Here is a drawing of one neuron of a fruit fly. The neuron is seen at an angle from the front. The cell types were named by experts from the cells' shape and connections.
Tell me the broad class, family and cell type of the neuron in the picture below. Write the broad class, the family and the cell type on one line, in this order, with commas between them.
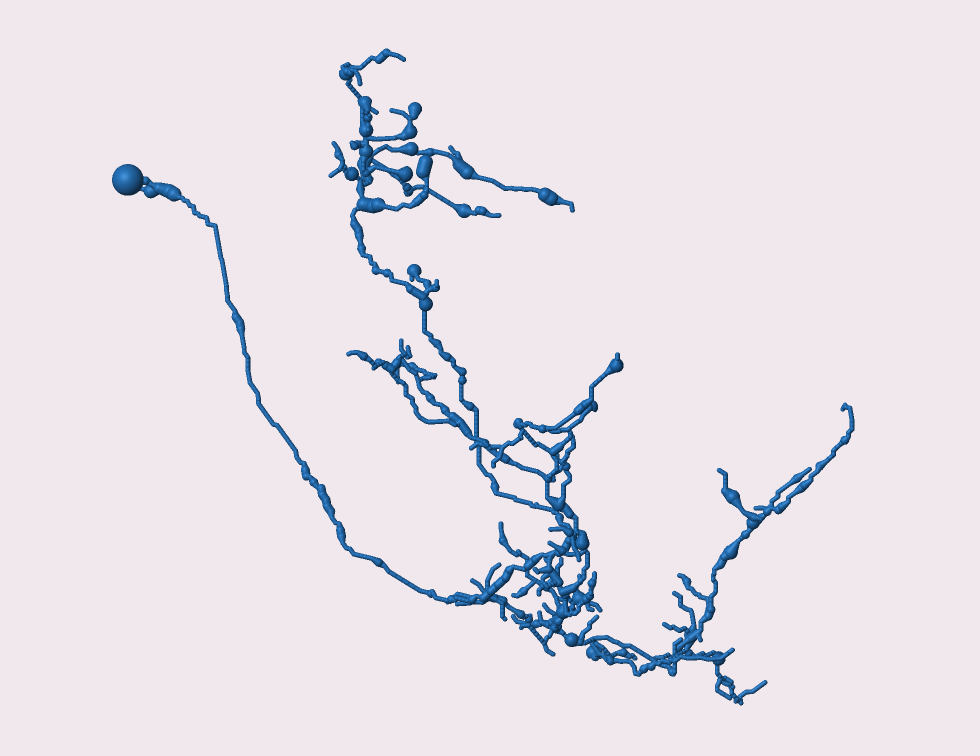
central-brain intrinsic neuron, hemilineage MD_SA1, GNG609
